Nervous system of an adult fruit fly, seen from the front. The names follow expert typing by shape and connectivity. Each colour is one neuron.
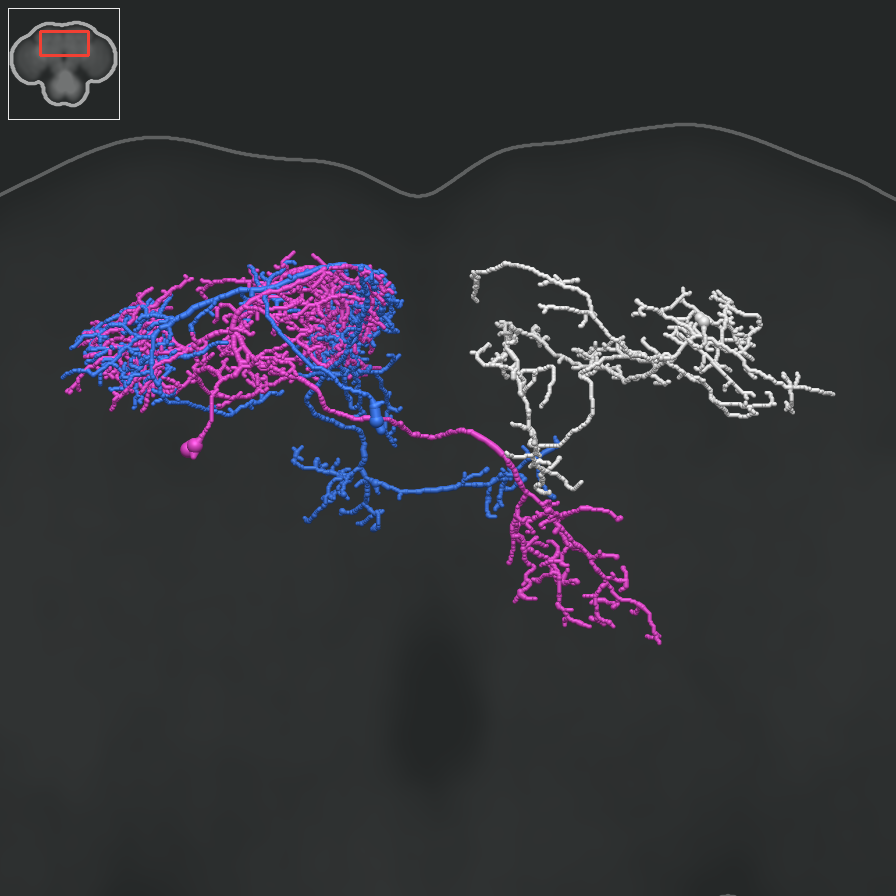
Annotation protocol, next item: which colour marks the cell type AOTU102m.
white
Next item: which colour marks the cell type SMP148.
magenta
